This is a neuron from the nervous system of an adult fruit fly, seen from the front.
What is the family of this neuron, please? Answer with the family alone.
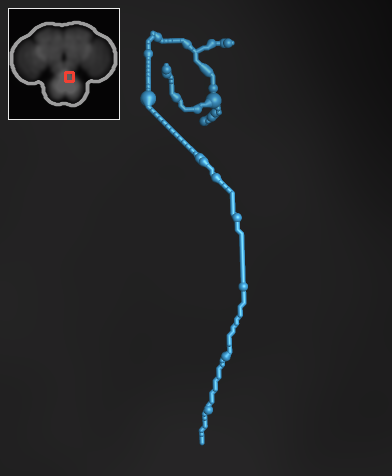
class mechanosensory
